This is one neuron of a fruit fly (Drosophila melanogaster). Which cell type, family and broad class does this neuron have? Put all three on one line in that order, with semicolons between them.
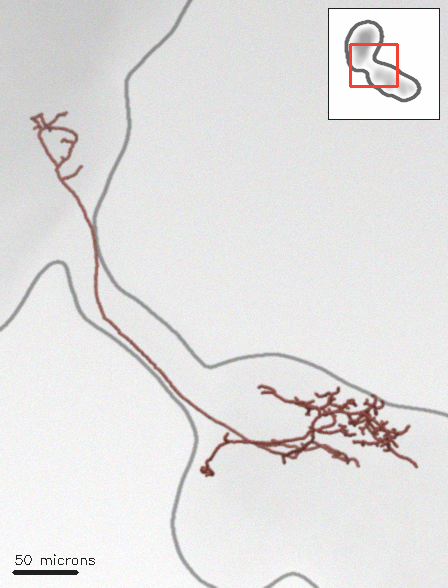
AN07B082_d; hemilineage 07B; ascending neuron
